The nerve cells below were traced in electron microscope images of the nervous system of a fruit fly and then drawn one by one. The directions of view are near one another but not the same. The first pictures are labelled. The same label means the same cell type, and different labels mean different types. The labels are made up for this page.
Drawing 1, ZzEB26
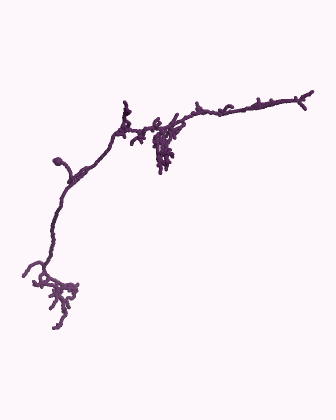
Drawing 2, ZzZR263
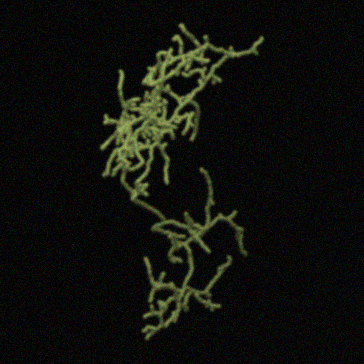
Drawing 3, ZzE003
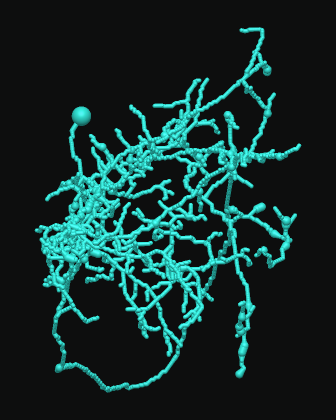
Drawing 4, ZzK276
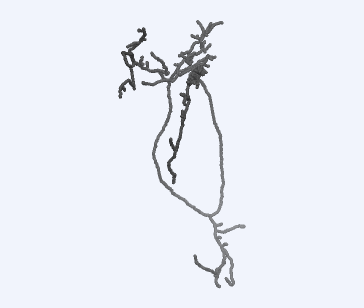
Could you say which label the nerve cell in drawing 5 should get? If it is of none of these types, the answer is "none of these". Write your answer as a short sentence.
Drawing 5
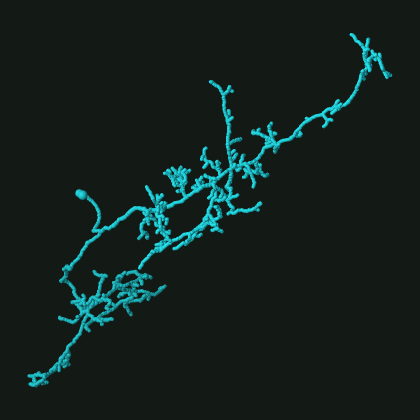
It belongs to ZzZR263.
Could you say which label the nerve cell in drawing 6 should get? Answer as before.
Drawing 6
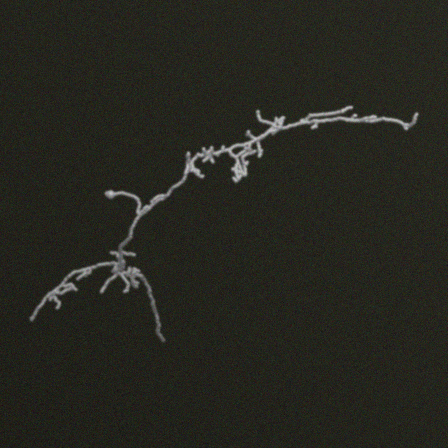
It belongs to ZzEB26.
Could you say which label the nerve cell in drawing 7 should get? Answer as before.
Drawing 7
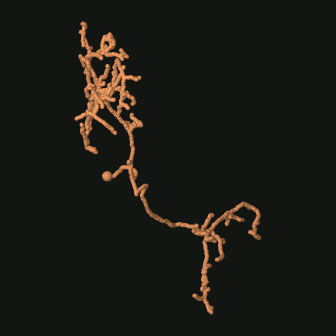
It belongs to none of these.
